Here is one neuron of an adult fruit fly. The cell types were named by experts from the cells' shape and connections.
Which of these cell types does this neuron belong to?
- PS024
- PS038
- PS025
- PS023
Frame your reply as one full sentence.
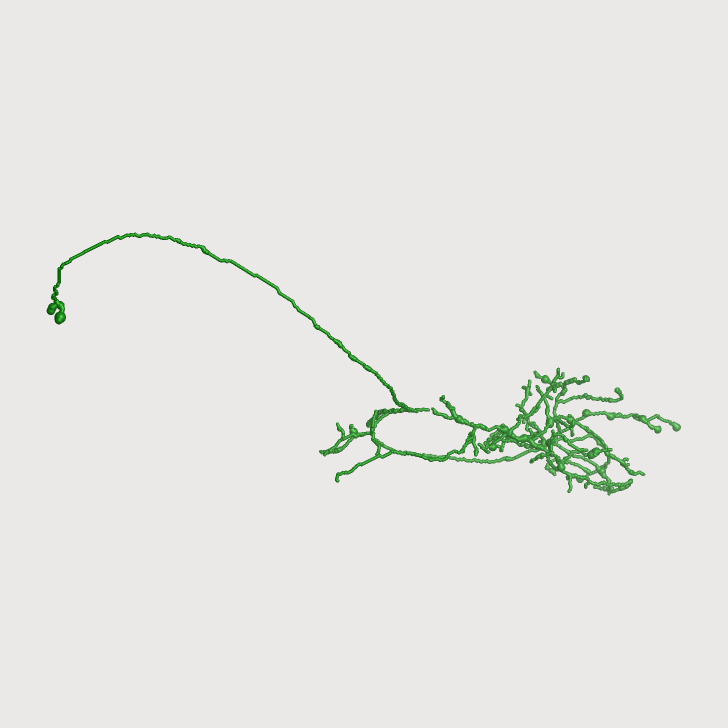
This neuron carries the cell type designation PS024.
